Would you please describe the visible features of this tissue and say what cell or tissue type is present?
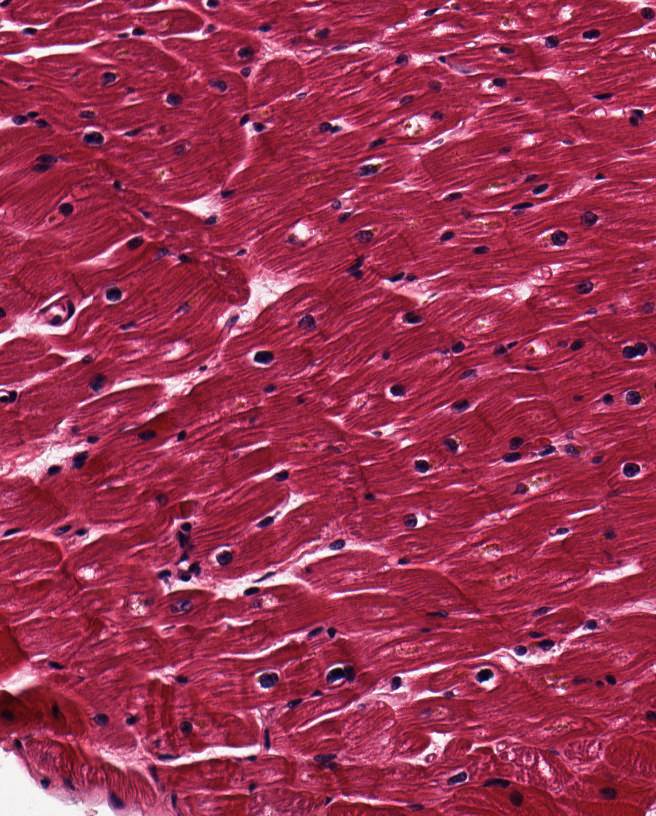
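Single, oval, centrally placed nuclei sit within the muscle fibres. Many are flanked by a pale perinuclear zone with fine golden-brown granules. Scant interstitium between fibres holds small, dark, elongated stromal nuclei. No fat cells anywhere in the field. Tissue: left ventricle of the heart.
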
